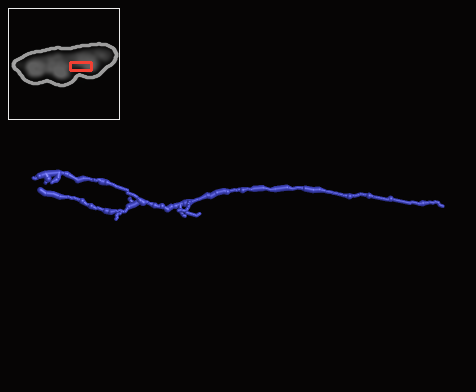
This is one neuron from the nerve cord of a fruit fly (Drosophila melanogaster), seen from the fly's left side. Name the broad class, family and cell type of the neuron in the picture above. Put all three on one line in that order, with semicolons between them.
sensory neuron entering the nerve cord; class mechanosensory proprioceptive; SNpp56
